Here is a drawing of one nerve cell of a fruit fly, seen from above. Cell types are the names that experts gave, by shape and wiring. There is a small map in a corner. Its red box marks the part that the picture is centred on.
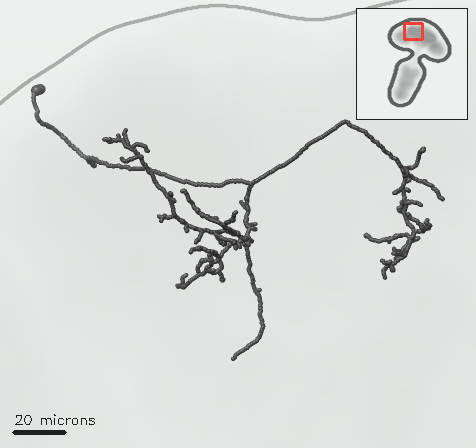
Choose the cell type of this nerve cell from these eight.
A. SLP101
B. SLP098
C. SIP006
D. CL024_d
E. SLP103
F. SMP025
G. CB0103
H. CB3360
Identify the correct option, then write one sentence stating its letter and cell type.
The nerve cell is a cell of type CB3360, the type in option H.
